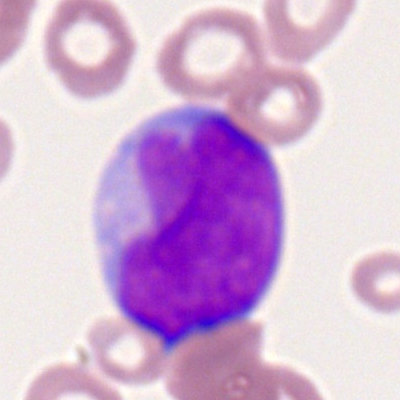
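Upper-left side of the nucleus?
A deep notch cut into it.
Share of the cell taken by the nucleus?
Most of it.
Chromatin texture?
Fine, not coarsely clumped.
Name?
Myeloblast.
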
